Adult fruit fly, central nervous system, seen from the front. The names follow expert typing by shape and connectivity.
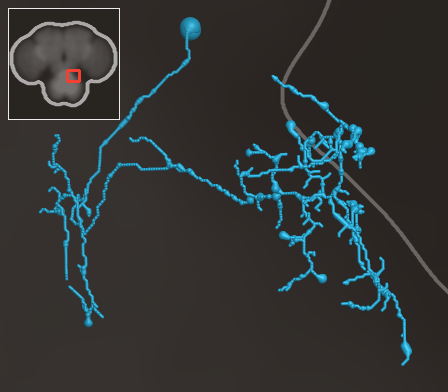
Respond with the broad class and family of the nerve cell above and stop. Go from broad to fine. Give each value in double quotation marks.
"nerve-cord intrinsic neuron", "hemilineage 03B"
